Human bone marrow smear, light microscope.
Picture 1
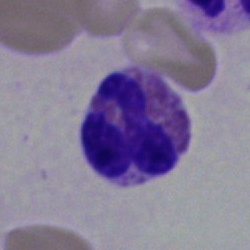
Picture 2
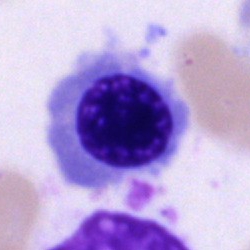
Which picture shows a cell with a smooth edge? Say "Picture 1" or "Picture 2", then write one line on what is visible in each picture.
Picture 1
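What picture 1 shows: The cell outline is roughly round and smooth.
What picture 2 shows: The outline of the cell is irregular, with small scalloped bulges around its edge.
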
